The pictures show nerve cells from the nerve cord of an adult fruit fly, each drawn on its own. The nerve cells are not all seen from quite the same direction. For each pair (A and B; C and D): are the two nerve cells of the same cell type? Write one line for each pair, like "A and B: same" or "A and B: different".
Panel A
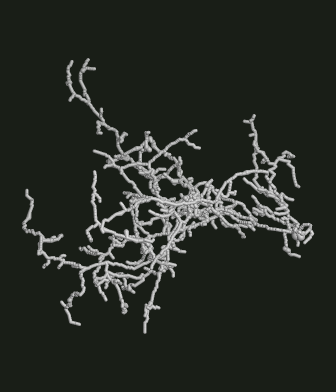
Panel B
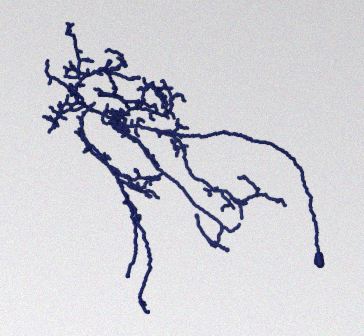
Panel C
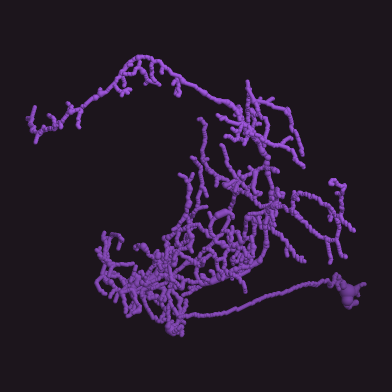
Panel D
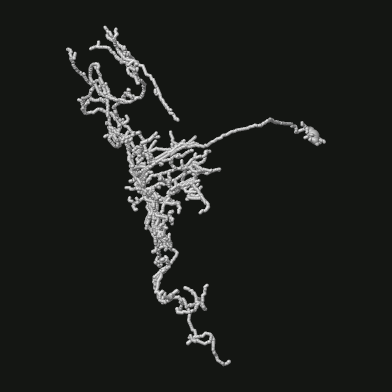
A and B: different
C and D: same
